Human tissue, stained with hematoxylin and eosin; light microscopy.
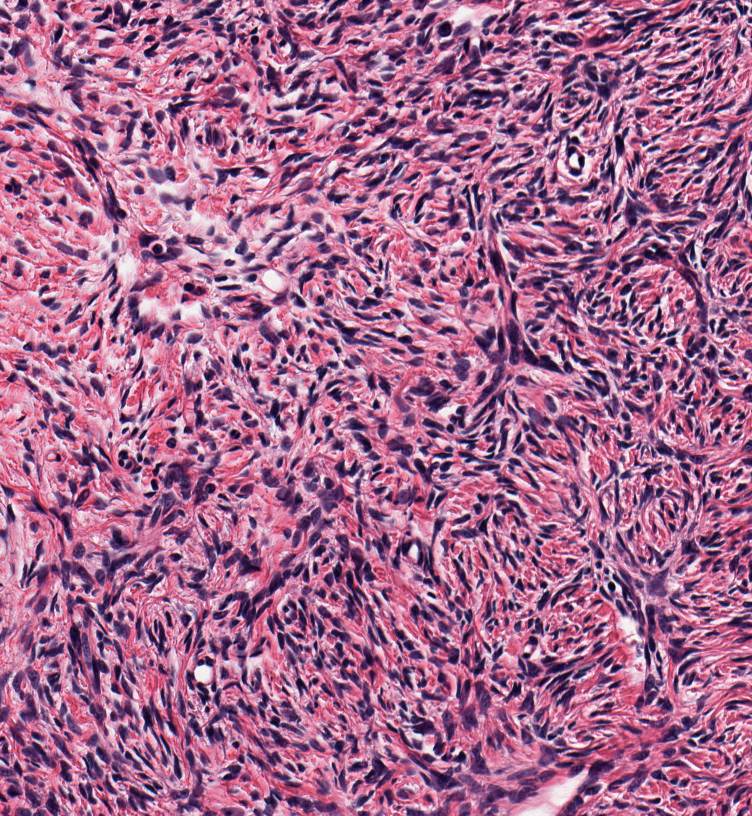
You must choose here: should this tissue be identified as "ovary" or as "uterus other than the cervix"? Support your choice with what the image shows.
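This is ovary. Its spindle cells lie in a whorled arrangement, most distinct in the right half of the field, and have scant, poorly defined cytoplasm. Pink collagen fibres run between the cells throughout. No epithelium, glands or tubules are present anywhere in the field.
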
